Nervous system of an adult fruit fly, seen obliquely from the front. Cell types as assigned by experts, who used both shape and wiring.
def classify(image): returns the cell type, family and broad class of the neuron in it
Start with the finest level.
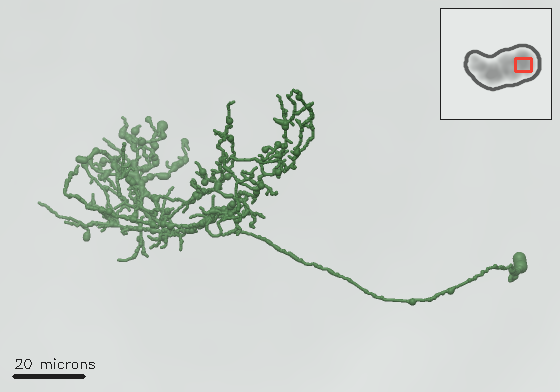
WED017; hemilineage LALa1_posterior; central-brain intrinsic neuron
